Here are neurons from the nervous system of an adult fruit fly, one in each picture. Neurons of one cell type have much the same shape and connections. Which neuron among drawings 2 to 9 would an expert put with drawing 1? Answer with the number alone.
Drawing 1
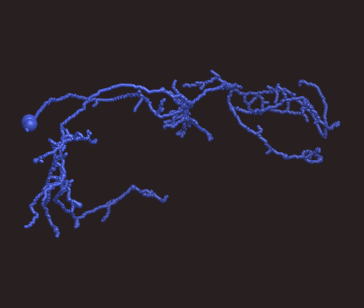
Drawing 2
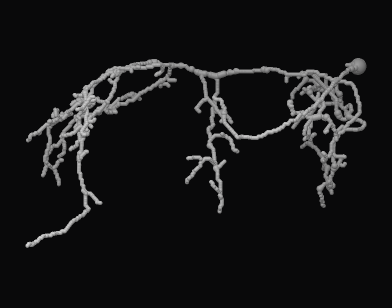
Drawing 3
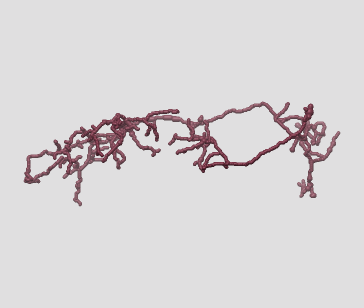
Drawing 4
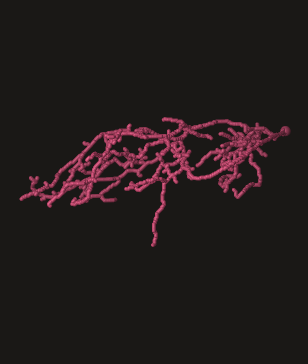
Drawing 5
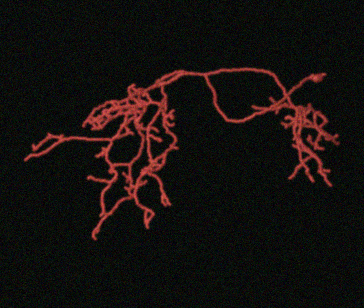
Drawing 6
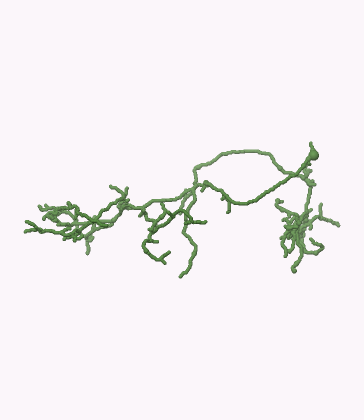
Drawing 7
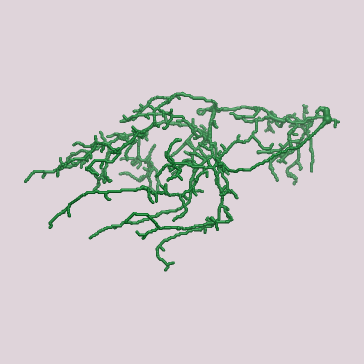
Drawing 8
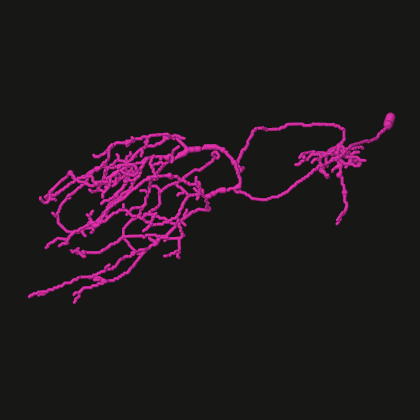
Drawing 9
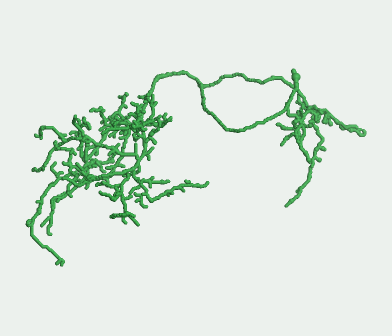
6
